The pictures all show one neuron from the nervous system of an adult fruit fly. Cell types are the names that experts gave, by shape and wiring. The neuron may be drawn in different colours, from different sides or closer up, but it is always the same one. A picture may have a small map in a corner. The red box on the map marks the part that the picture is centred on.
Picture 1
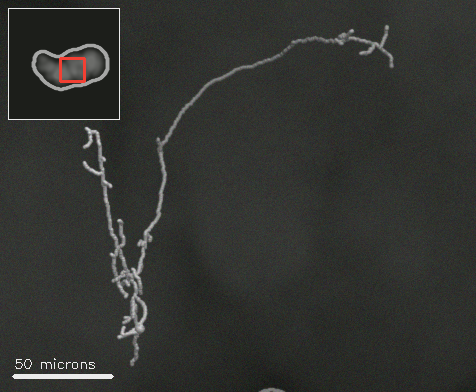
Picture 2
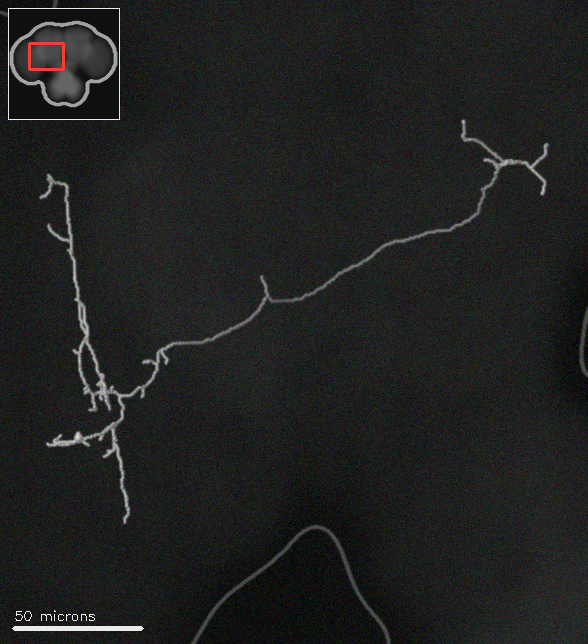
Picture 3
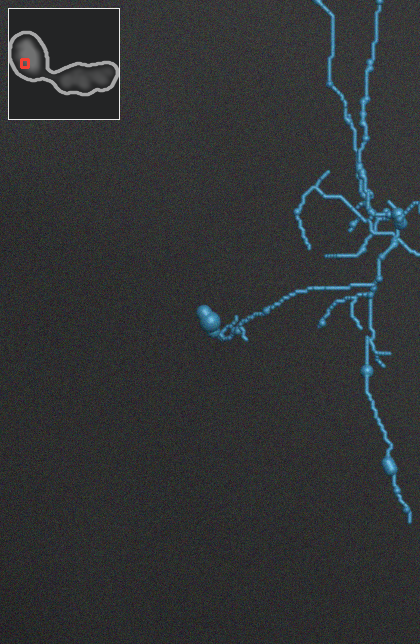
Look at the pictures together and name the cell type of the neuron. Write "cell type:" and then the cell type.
cell type: aMe5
